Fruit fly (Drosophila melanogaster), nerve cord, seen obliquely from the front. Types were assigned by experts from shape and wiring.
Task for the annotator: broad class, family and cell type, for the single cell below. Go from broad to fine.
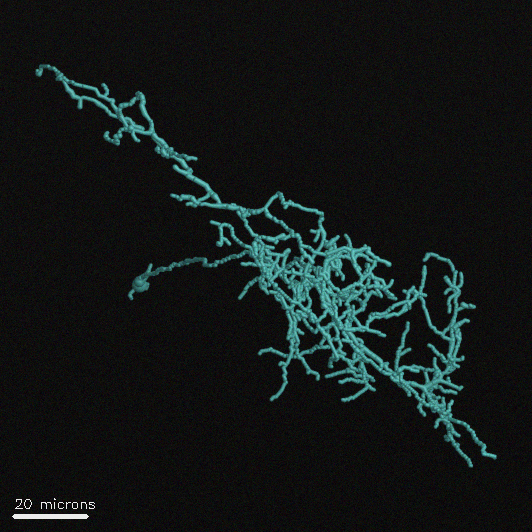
nerve-cord intrinsic neuron; hemilineage 12A; IN12A039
